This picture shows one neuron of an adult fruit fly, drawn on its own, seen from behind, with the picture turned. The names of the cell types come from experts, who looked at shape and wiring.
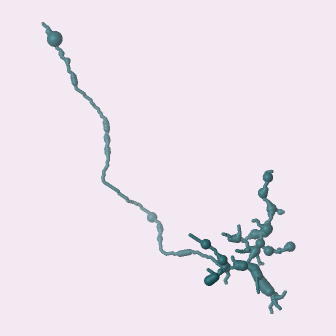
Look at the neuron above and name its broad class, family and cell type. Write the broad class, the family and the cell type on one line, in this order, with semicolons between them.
optic-lobe intrinsic neuron; Dm; Dm15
